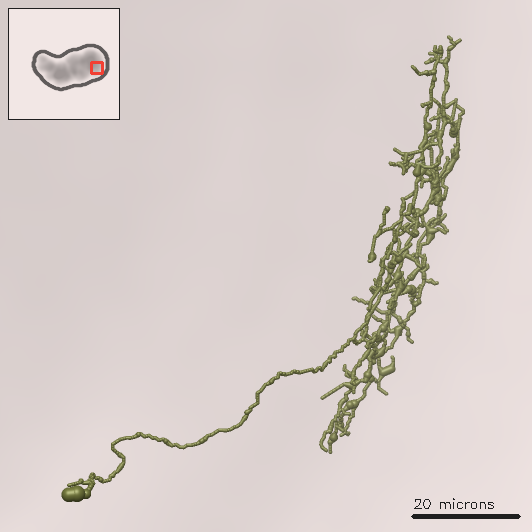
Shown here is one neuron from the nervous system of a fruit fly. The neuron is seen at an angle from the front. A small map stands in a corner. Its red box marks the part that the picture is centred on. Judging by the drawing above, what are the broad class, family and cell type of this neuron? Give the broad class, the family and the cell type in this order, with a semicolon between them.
optic-lobe intrinsic neuron; Cm; Cm11a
